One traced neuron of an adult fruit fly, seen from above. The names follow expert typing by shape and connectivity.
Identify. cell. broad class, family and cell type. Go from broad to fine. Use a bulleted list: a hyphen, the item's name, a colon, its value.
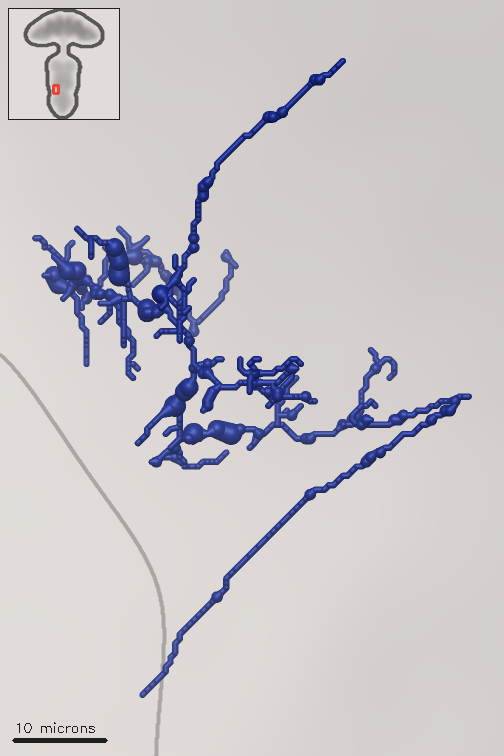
- broad class: nerve-cord intrinsic neuron
- family: hemilineage 21A
- cell type: IN21A088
